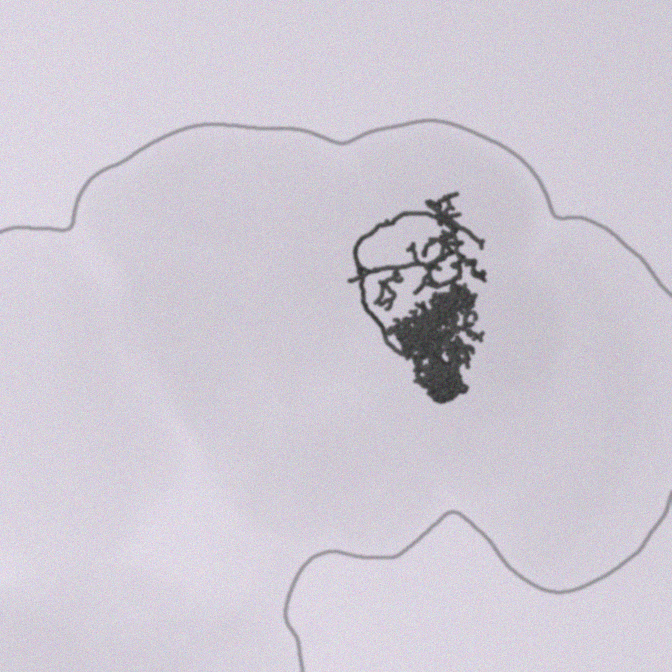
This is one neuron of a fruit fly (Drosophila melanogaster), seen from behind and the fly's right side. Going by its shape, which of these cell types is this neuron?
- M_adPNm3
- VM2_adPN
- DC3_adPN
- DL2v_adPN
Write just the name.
M_adPNm3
